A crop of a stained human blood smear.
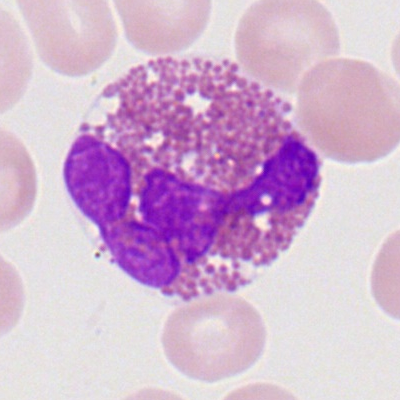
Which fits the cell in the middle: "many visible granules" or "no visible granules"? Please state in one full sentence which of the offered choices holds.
The cytoplasm of the cell carries many visible granules.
